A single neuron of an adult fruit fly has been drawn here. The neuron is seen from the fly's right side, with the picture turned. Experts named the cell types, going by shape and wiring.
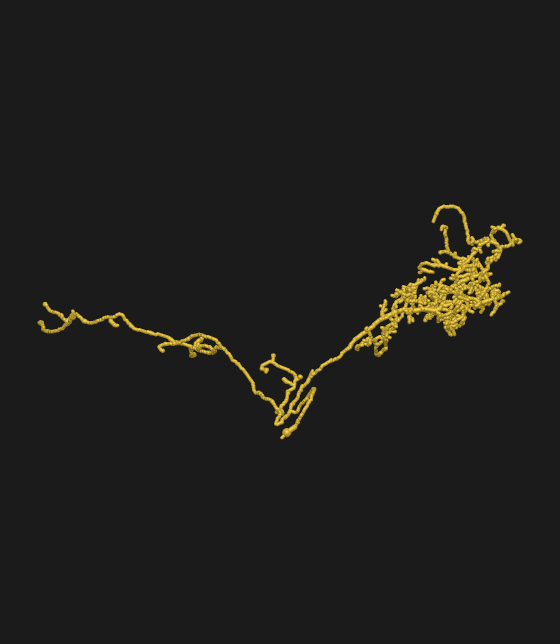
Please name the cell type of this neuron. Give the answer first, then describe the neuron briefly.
It is of cell type AVLP761m. Its broad class is central-brain intrinsic neuron. Dozens of branch ends can be seen. In this view it is wider than it is tall.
